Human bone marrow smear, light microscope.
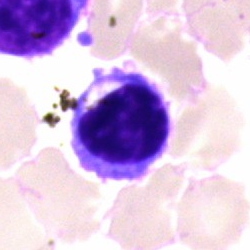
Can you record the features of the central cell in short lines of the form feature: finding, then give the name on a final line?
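Border: small rounded blebs projecting from the upper edge
Chromatin: dark purple, dense
Cytoplasm: narrow blue-purple rim around the nucleus
Clear zone: pale crescent beside the nucleus at its upper left
Name: lymphocyte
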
